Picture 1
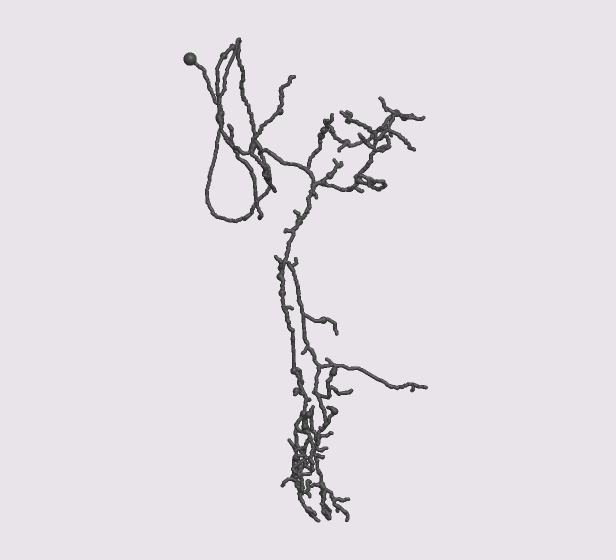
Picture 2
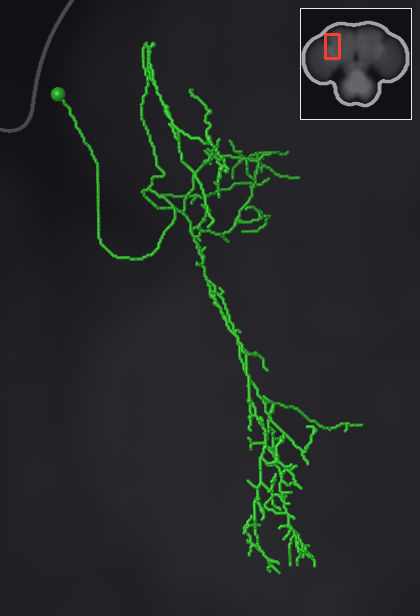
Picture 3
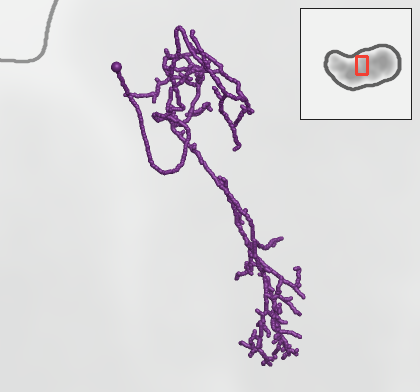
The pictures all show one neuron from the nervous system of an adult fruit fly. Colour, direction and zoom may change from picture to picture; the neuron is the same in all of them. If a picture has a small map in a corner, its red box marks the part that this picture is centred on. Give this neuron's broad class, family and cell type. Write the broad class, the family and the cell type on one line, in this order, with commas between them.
central-brain intrinsic neuron, hemilineage LHl1, AVLP003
